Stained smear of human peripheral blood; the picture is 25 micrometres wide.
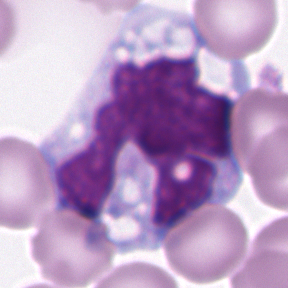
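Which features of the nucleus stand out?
It fills much of the cell and is folded into broad lobes around a notch that opens downward; a small round clear spot sits within the lower right lobe.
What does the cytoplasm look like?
Pale grey-blue, with several clear vacuoles lying above the nucleus.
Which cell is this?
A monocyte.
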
